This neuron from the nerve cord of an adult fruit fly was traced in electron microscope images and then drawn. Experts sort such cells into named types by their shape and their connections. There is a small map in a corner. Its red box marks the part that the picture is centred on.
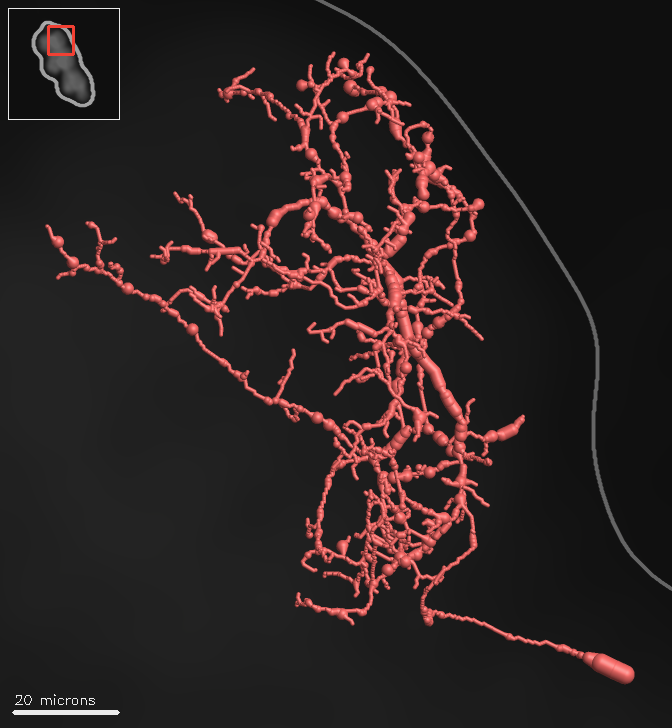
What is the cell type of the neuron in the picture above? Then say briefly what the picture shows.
Its cell type is IN03A066. It is a nerve-cord intrinsic neuron. By the scale bar it is about 120 microns tall in this view. More than a hundred branch ends can be seen.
